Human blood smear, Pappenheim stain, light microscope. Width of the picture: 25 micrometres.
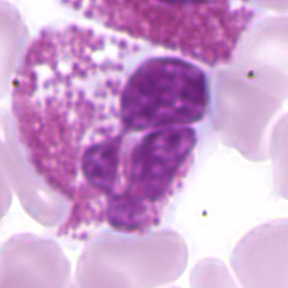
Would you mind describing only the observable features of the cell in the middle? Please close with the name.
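Most of the granular cytoplasm lies to the left of the nucleus, and its granules are round and roughly even in size. They do not hide the outline of the nucleus, whose chromatin stains a deep purple. You are looking at an eosinophil.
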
